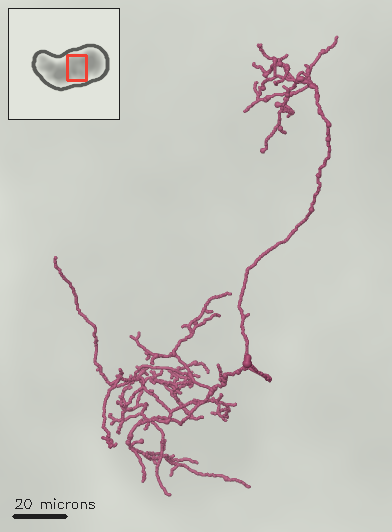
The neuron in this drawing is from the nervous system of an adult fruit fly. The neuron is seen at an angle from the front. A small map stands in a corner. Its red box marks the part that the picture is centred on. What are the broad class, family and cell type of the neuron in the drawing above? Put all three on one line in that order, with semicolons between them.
central-brain intrinsic neuron; hemilineage LALa1_anterior; WED012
